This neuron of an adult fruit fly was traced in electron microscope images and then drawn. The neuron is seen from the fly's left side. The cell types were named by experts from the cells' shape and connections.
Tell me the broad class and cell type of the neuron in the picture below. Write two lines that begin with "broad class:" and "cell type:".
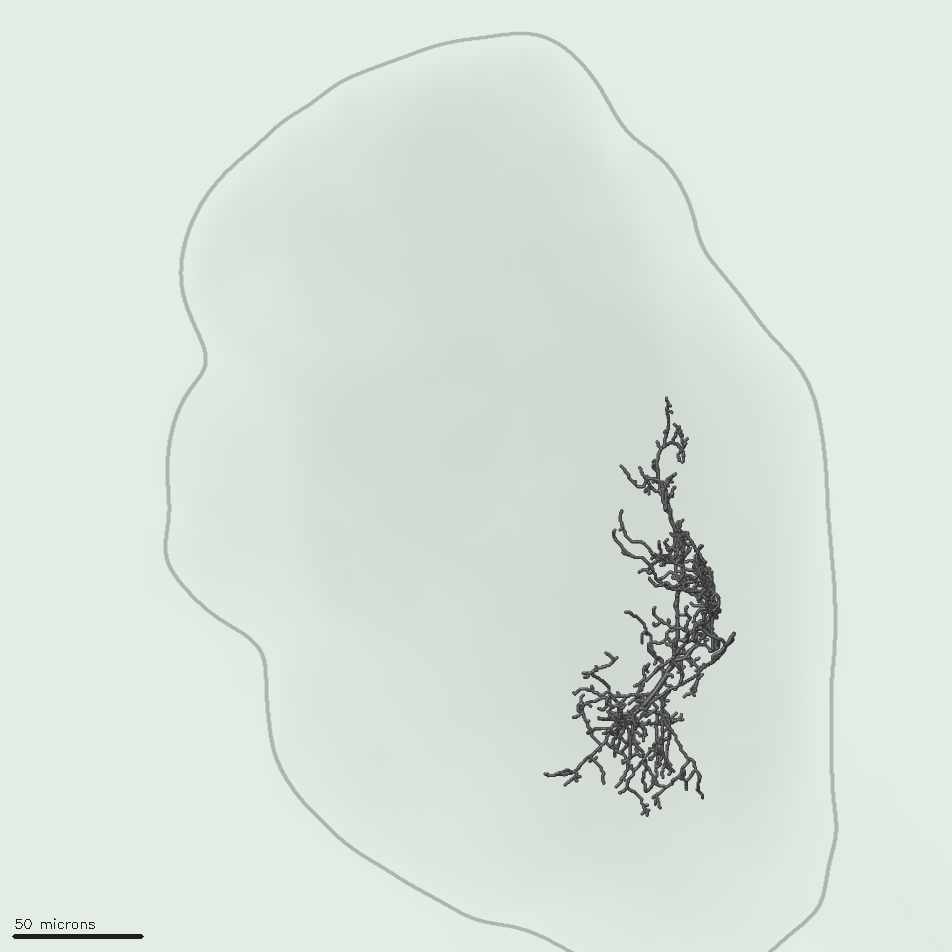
broad class: central-brain intrinsic neuron
cell type: GNG307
